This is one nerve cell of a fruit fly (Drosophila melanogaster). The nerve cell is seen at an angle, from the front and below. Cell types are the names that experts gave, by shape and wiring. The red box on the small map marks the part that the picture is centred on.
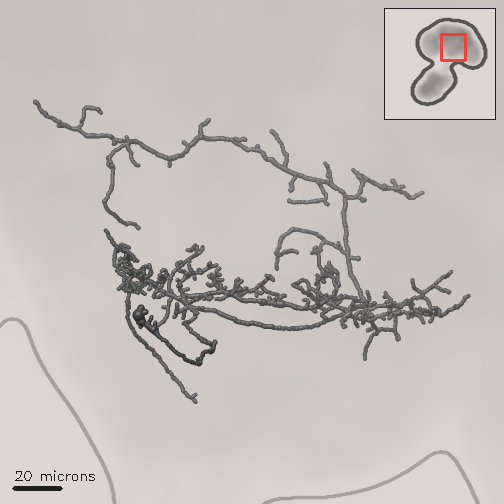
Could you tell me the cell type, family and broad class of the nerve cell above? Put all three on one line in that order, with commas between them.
AMMC010, hemilineage MX7, central-brain intrinsic neuron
